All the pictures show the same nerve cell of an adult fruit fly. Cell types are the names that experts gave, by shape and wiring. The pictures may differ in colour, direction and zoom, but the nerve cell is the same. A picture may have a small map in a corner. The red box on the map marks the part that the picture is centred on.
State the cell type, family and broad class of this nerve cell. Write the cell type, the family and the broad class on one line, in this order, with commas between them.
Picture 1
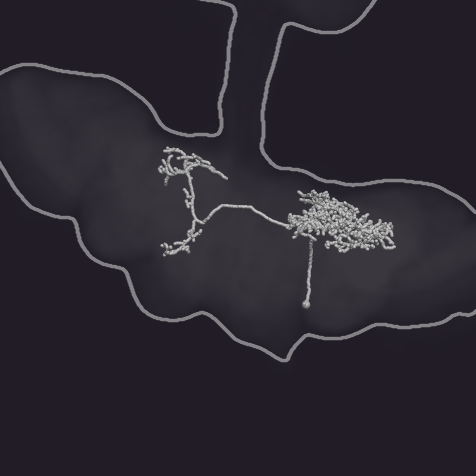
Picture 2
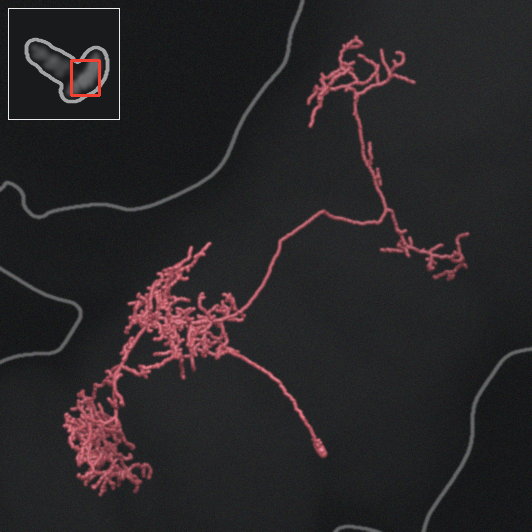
LoVP91, LoVP, central-brain intrinsic neuron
